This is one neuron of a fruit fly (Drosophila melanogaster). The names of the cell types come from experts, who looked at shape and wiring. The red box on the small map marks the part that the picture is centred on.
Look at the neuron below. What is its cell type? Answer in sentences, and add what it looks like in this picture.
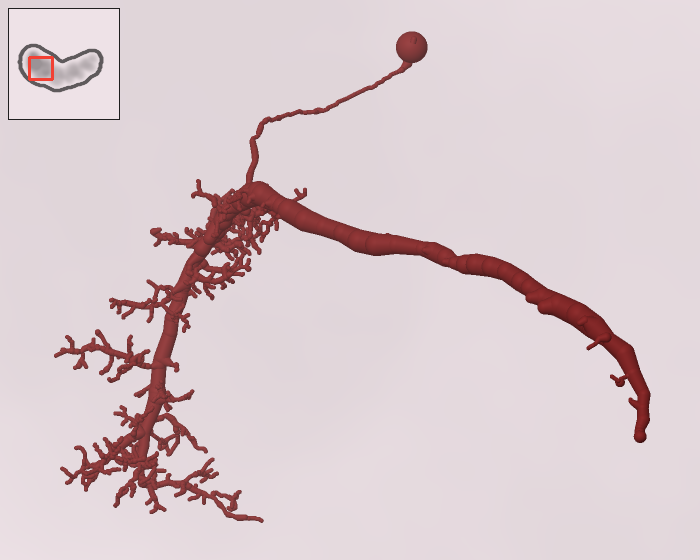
Its cell type is AMMC-A1. Its broad class is central-brain intrinsic neuron. Its cell body lies at the top of the picture. In this view it is about as wide as it is tall.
